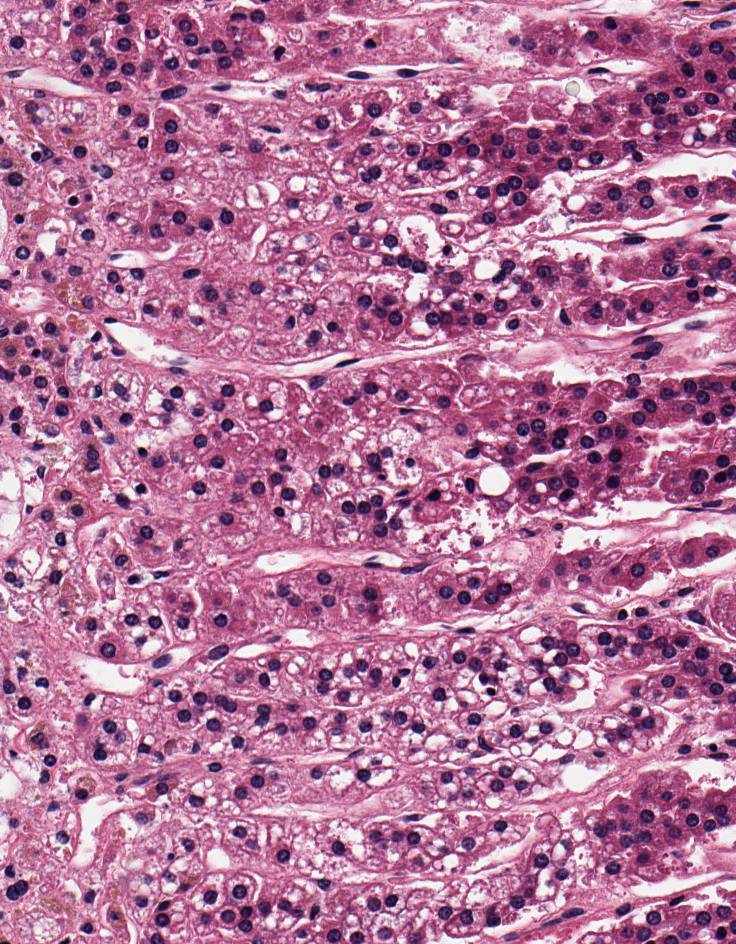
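Adrenal gland, haematoxylin and eosin. Cells lie in long parallel cords running roughly horizontally across the field. Many have cytoplasm filled with numerous small clear vacuoles, which gives a foamy appearance. Nuclei are small, round, dark and centrally placed. Golden-brown pigment granules lie in some cells near the left edge.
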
